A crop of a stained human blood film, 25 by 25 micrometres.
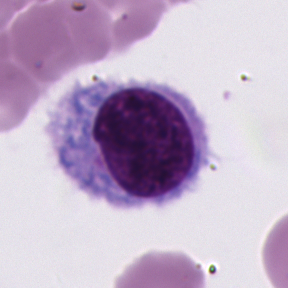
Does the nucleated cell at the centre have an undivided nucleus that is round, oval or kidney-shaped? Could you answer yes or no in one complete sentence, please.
Yes, the cell's nucleus is compact, undivided and round, oval or kidney-shaped.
